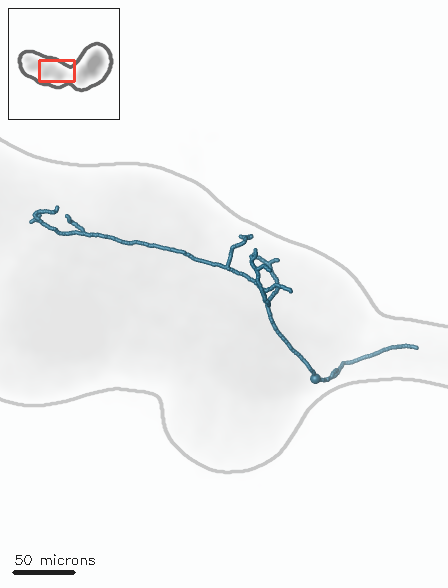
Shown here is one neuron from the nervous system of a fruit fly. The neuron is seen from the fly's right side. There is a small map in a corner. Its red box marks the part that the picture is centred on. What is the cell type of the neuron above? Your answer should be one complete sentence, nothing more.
It is as SNpp19 that this neuron is typed.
